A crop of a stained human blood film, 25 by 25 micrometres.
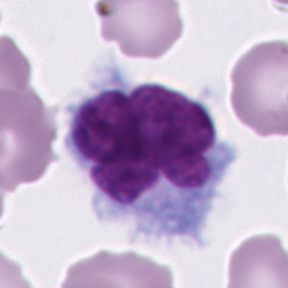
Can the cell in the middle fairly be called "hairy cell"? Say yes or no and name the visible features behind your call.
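The border's ragged, with fine hair-like projections of cytoplasm. The cytoplasm is pale blue-grey without distinct granules, and the chromatin is dark purple and mottled rather than smooth, in a nucleus about 13 by 11 micrometres.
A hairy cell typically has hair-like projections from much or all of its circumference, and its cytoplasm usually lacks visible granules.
The projections and the granule-free cytoplasm side with hairy cell rather than monocyte. So yes, hairy cell fits.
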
